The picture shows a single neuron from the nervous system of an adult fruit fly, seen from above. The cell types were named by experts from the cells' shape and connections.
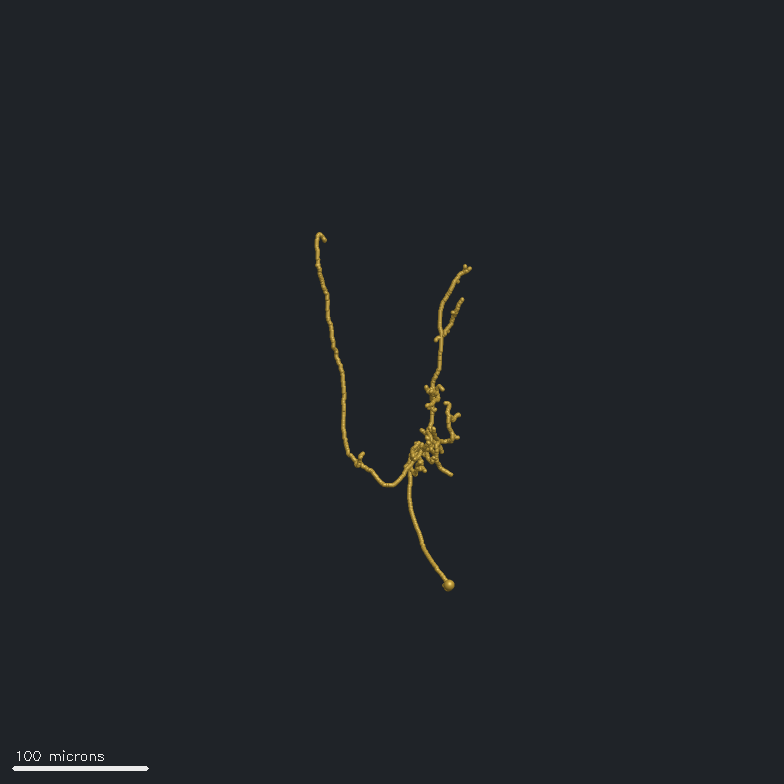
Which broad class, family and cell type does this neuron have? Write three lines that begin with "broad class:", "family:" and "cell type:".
broad class: nerve-cord intrinsic neuron
family: hemilineage 07B
cell type: IN07B096_a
